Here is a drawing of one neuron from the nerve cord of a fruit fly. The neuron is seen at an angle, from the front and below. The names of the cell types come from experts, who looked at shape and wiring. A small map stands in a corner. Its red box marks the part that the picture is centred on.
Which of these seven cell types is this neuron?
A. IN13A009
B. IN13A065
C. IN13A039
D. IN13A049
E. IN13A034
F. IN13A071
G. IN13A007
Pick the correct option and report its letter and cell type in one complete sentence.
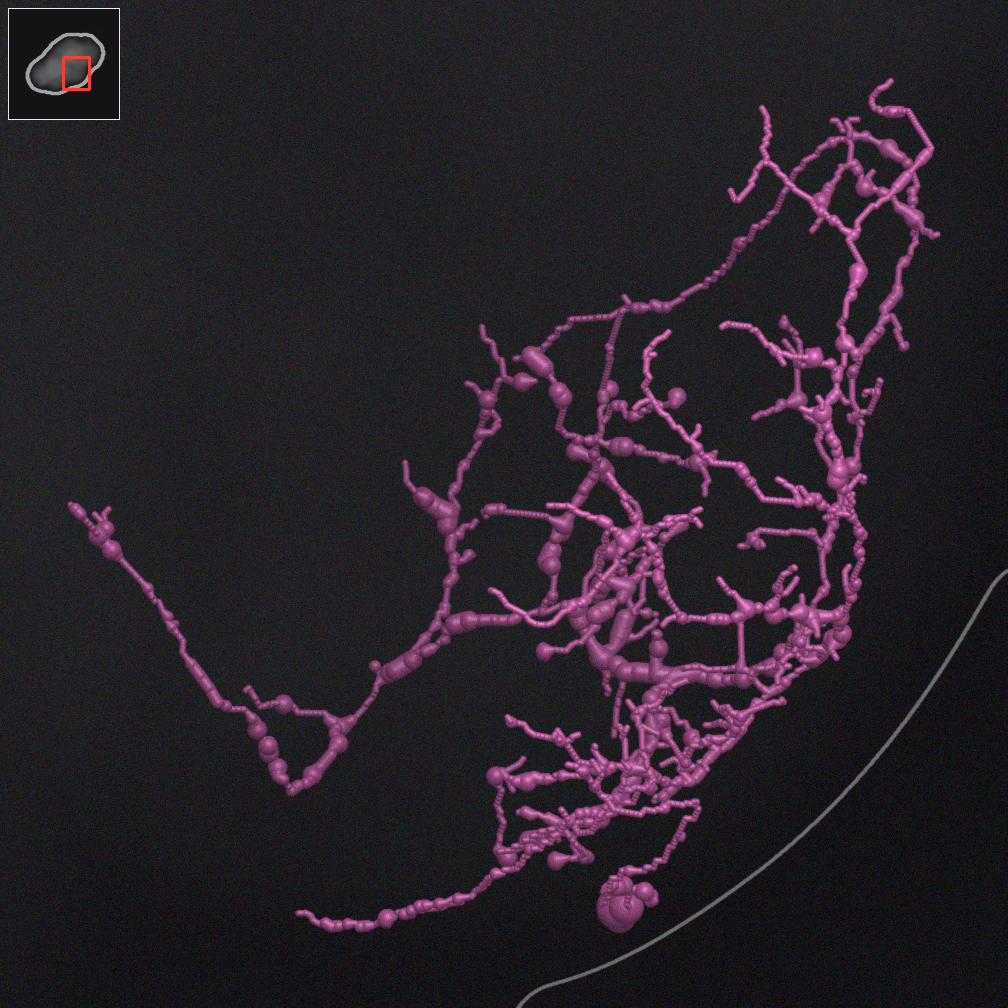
Option C is IN13A039, the cell type of the neuron.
